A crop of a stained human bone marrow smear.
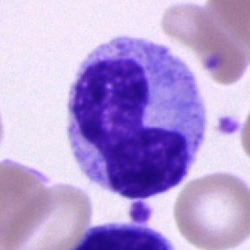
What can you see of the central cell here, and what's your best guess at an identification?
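The cell has a round to slightly oval outline with a smooth edge. Its nucleus is deeply indented on the upper right side and so takes a curved, kidney-like shape. Fine lilac granules are scattered through the cytoplasm, which contains no vacuoles. The cell is a metamyelocyte.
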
